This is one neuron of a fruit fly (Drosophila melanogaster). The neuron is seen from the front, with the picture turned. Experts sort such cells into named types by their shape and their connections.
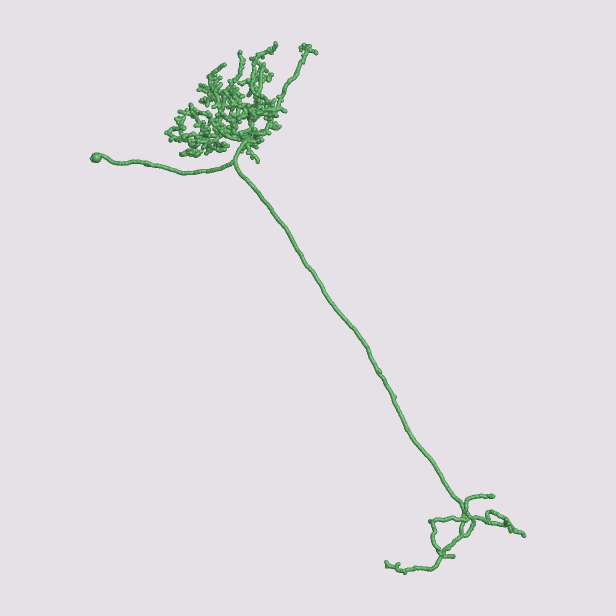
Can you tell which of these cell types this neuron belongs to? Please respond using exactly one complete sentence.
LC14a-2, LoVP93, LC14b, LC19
By its cell type, the neuron is LoVP93.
